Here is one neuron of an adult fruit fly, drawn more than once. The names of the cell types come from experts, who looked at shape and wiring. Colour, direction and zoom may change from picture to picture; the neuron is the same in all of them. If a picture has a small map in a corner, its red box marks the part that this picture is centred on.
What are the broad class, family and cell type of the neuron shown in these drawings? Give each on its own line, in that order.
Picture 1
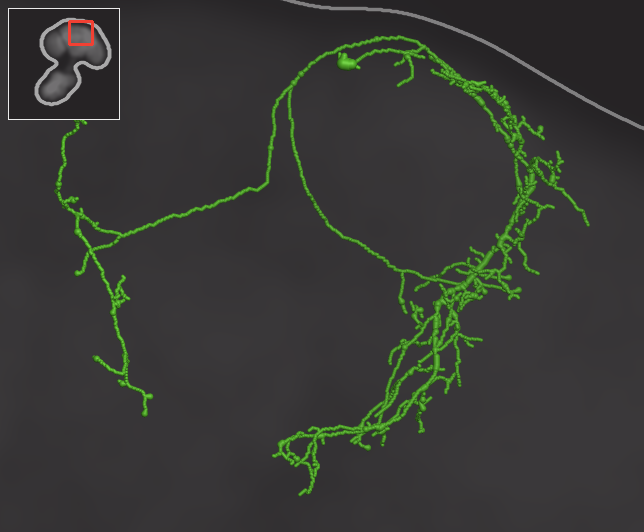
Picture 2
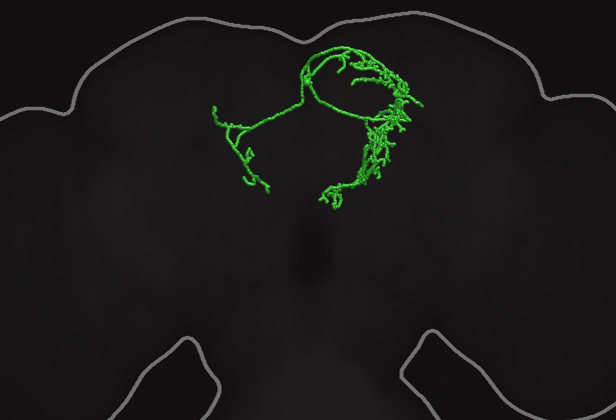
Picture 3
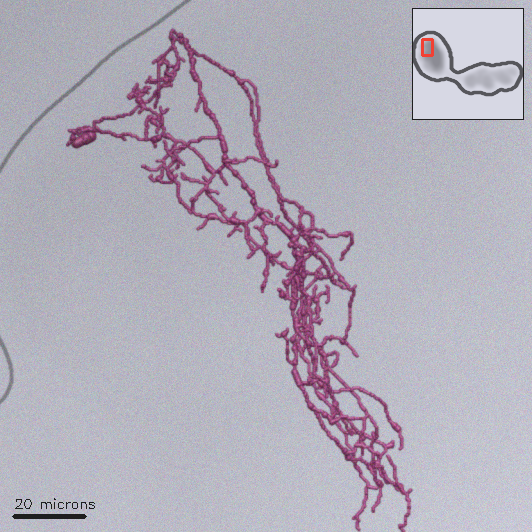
central-brain intrinsic neuron
hemilineage SMPad1
SIP141m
